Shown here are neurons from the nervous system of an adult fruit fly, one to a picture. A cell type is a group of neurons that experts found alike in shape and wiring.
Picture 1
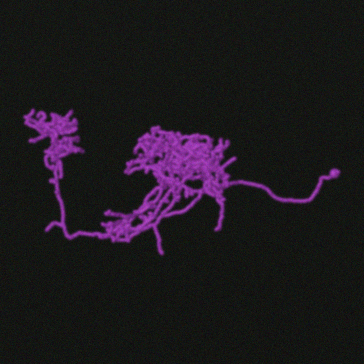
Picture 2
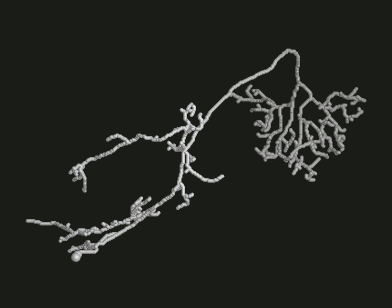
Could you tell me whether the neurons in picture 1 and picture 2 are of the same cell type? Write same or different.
different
